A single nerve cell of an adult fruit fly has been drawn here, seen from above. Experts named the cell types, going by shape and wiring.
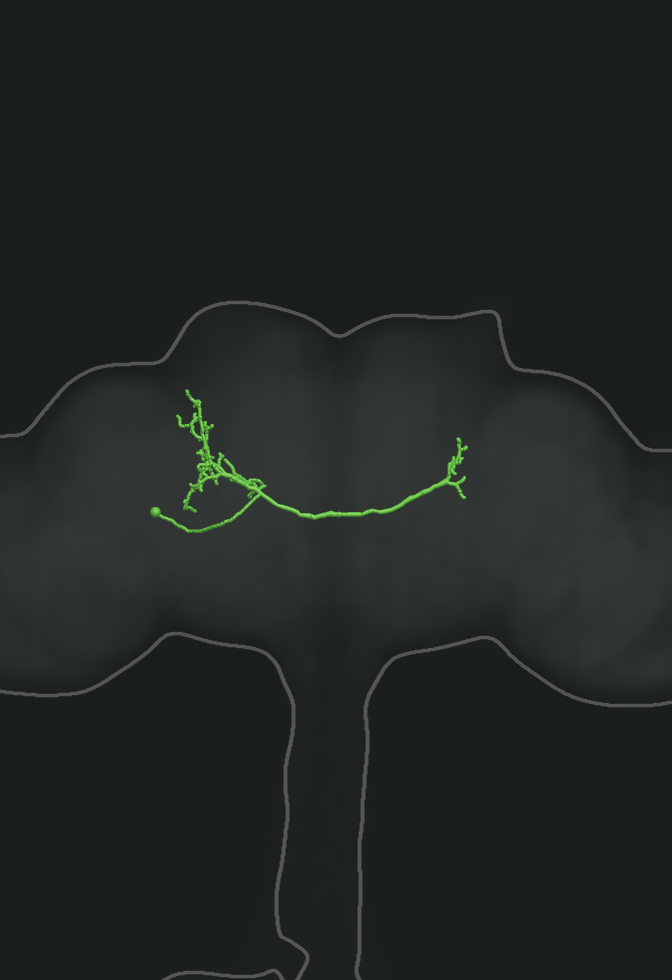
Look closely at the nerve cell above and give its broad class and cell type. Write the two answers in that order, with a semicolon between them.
central-brain intrinsic neuron; CB0758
